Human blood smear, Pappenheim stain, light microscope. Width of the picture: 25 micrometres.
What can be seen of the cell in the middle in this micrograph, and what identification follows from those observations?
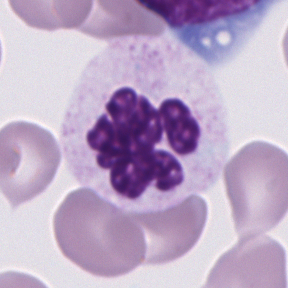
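Outline first: round and smooth. Chromatin next: dense and dark purple. Then the cytoplasm, which is abundant and very pale pinkish-lilac, with fine pink-violet granules scattered evenly through it. Last, the name: segmented neutrophil.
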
